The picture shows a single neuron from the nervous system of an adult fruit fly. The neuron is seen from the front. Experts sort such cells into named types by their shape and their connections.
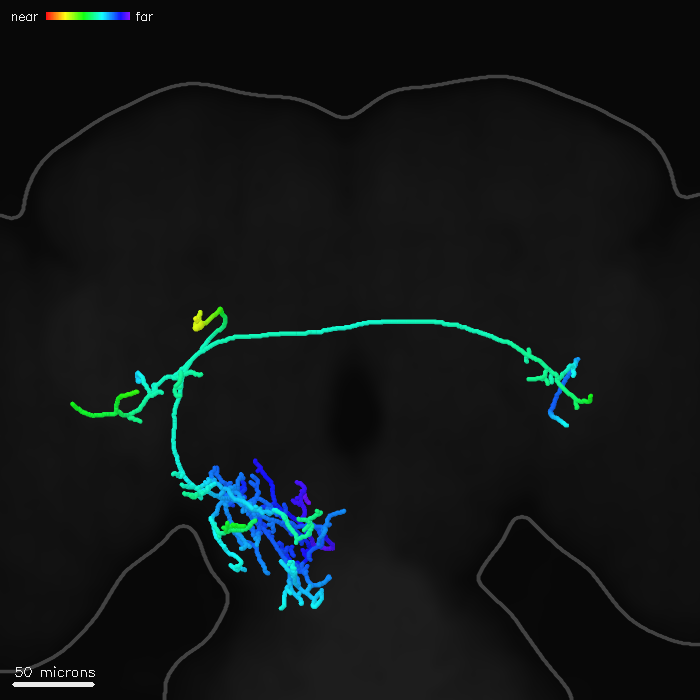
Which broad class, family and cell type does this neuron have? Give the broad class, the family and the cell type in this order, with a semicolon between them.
visual centrifugal neuron; hemilineage VLPa2; PVLP046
